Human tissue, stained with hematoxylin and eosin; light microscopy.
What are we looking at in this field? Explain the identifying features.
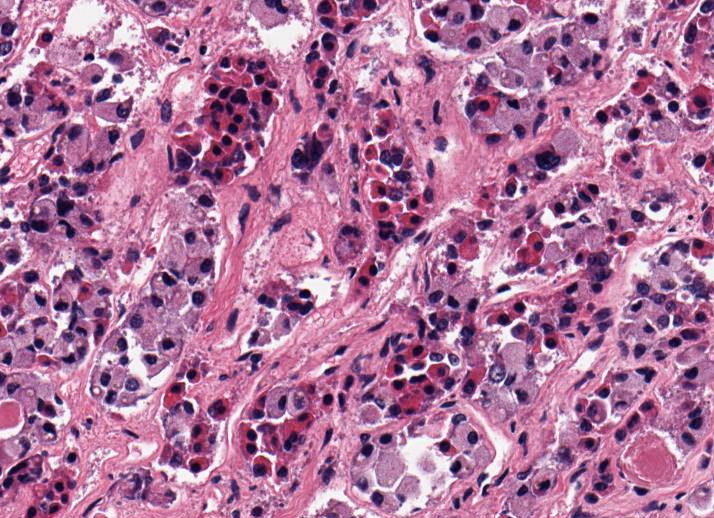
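The pars distalis of the pituitary occupies the field. Throughout, the cells lie in nests and cords separated by thin strands of pink fibrous stroma.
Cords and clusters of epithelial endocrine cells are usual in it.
The nuclei of the nest cells are mostly round and darkly stained, while the stromal strands contain scattered spindle-shaped nuclei. A round homogeneous pink body lies near the lower right corner.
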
